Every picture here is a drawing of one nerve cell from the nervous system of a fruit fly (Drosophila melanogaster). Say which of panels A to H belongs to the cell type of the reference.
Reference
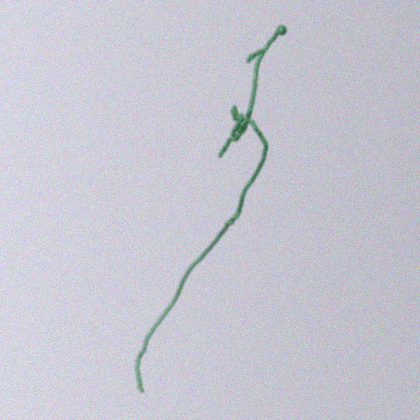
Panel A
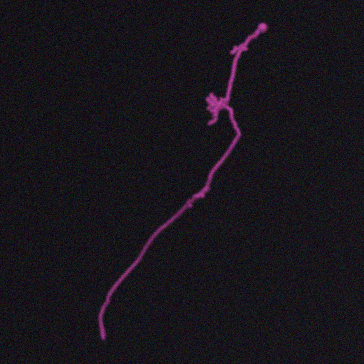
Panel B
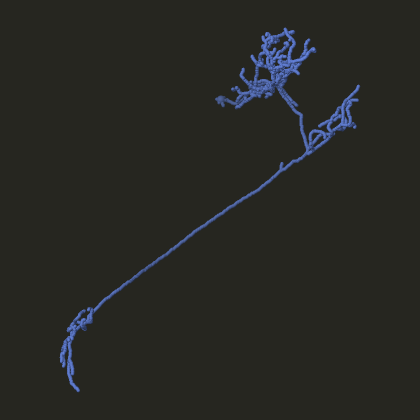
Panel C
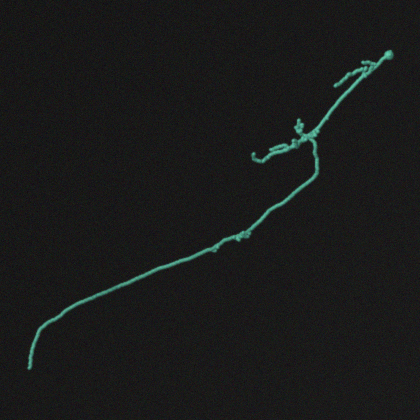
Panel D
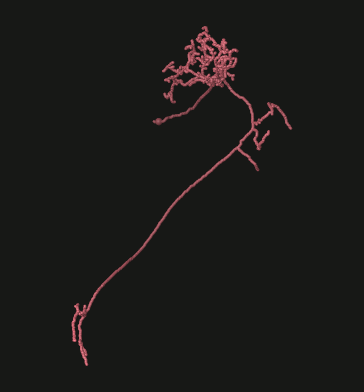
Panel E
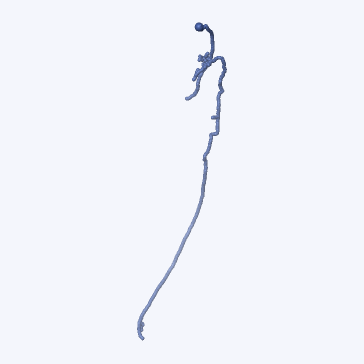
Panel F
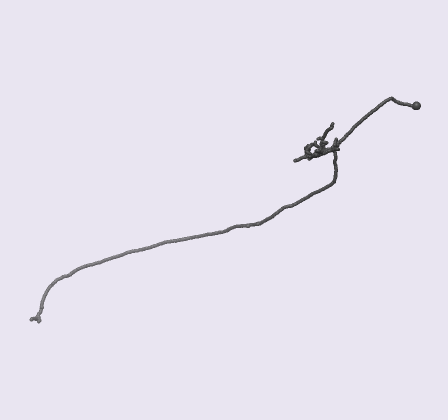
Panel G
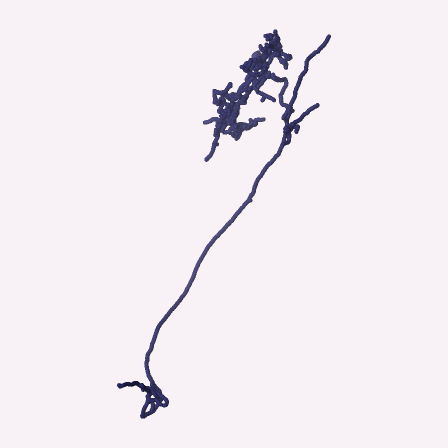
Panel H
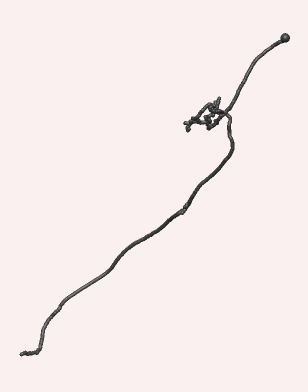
Panel C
